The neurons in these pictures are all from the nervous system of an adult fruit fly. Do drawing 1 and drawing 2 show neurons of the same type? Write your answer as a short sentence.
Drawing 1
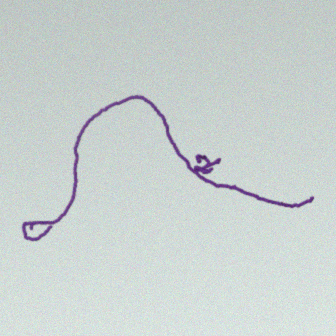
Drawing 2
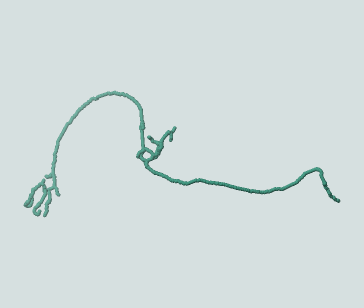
They are of different cell types.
